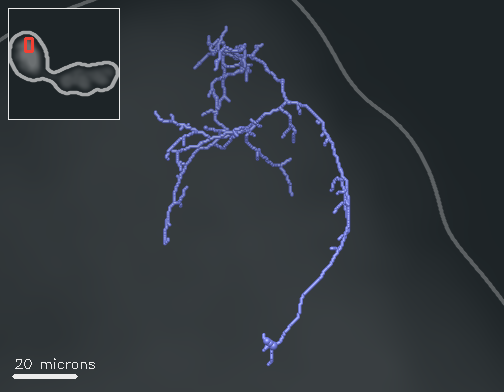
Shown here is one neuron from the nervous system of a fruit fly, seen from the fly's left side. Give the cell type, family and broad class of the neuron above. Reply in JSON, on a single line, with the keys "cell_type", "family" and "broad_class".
{"cell_type": "CB1987", "family": "hemilineage SLPpl3", "broad_class": "central-brain intrinsic neuron"}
